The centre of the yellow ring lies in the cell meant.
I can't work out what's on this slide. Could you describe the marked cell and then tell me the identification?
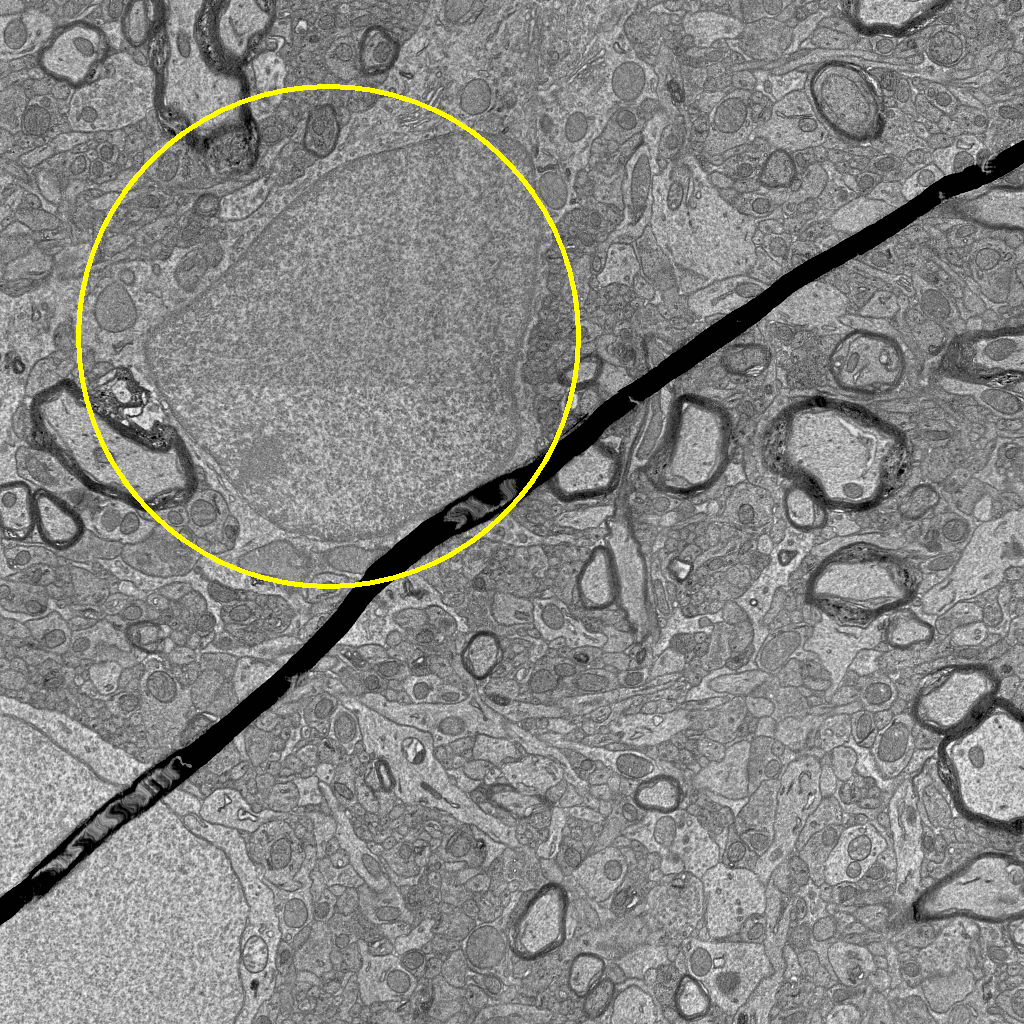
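The marked cell has a nuclear envelope that runs smoothly, without deep infoldings. Just outside the cell on its left, myelinated axons lie in the neuropil, and a black fold band crosses the lower right edge of the ring beside the cell. The marked cell is an astrocyte.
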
